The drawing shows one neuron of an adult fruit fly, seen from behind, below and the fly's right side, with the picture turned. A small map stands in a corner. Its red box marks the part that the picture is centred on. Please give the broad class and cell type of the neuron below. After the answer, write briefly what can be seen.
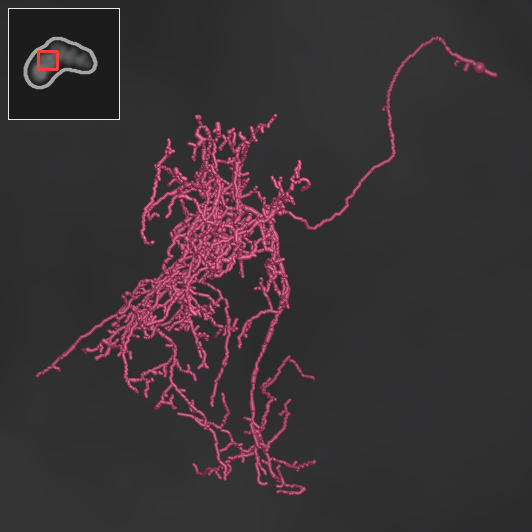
It is a central-brain intrinsic neuron. The cell type is LAL052. Its cell body lies at the upper right of the picture. In this view it is about as wide as it is tall.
